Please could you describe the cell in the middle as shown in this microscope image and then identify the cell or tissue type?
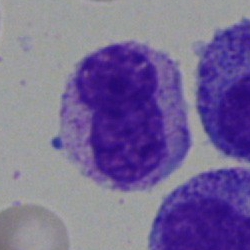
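Looking at the nucleus, it is pinched in the middle into an upper and a lower part. The chromatin is dark purple, patchy with lighter areas rather than evenly smooth. Pale lilac cytoplasm rims the nucleus, with fine pinkish-purple granules scattered through it. So this is a band neutrophil.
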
